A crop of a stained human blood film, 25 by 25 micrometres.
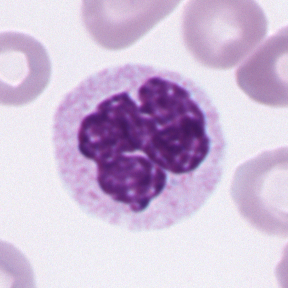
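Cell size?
The cell is about 15 micrometres across.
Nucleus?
It sits near the centre, is about 12 micrometres across and fills about 50% of the cell's area; its chromatin is dark purple and coarsely clumped.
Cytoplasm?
It is pale pink and filled with many fine pink-lilac granules.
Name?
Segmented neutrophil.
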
